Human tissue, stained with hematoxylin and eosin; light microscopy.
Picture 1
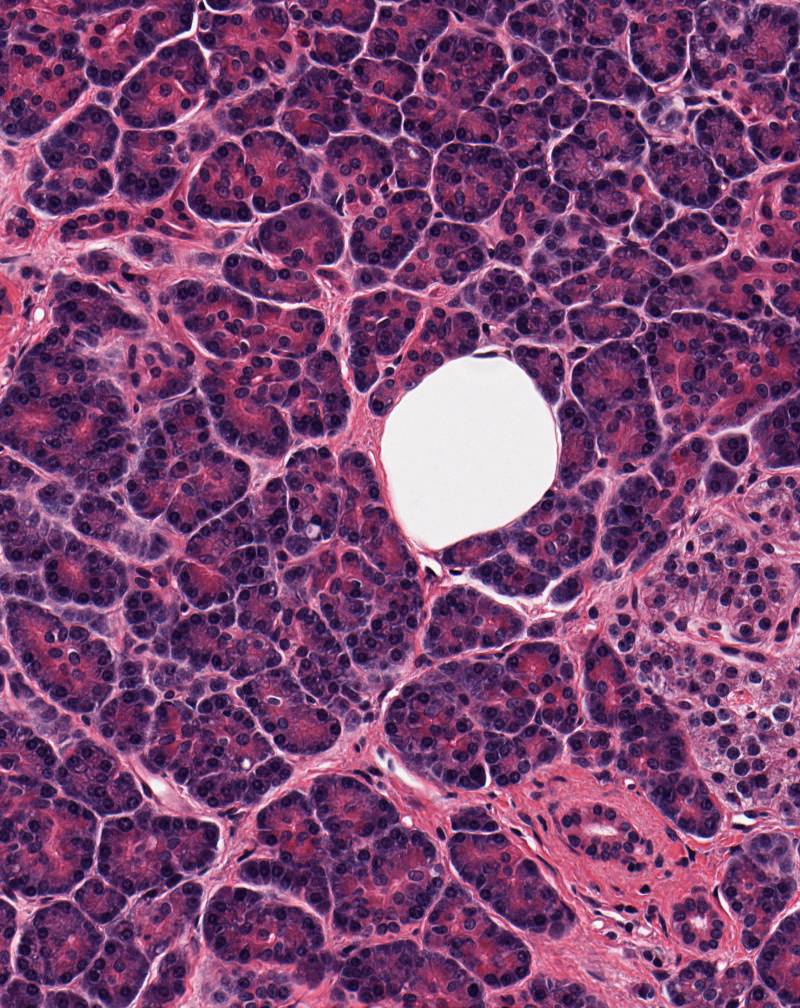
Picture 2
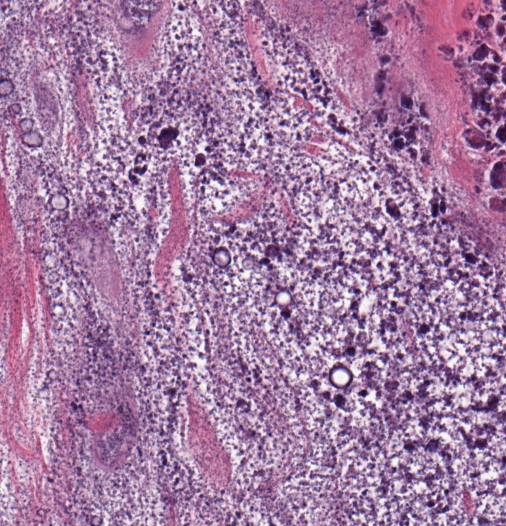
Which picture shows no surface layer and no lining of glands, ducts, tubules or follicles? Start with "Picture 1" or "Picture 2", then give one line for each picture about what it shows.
Picture 2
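Picture 1: The acinar cells have purple basal cytoplasm and pink apical cytoplasm facing the acinar centre.
Picture 2: No epithelium or glands are seen anywhere in the field.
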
